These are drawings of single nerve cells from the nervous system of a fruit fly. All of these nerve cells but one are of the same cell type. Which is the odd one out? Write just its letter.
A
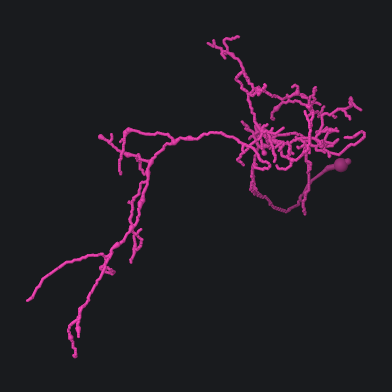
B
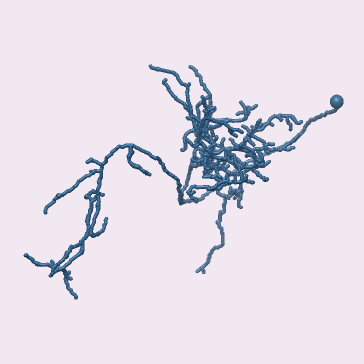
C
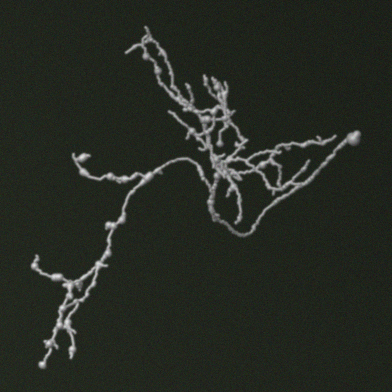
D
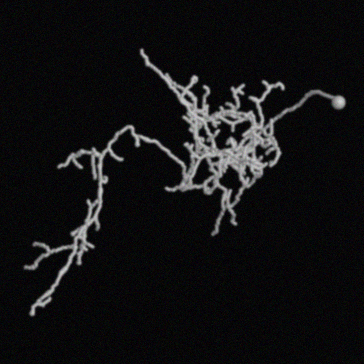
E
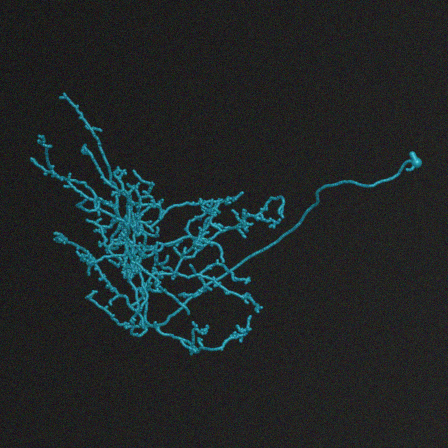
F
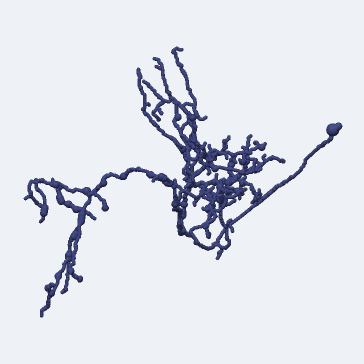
E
